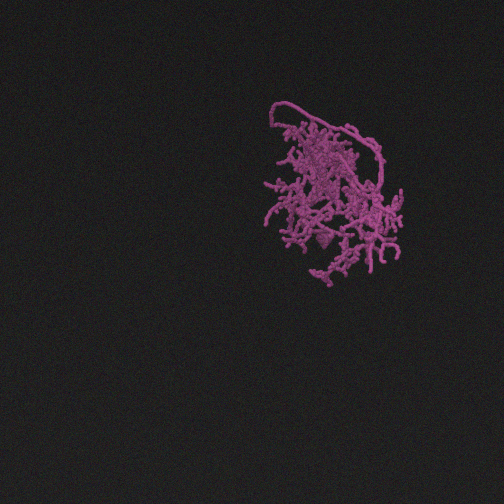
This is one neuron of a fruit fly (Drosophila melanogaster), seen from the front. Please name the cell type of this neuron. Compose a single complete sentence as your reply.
The cell type held by this neuron is IN03A011.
